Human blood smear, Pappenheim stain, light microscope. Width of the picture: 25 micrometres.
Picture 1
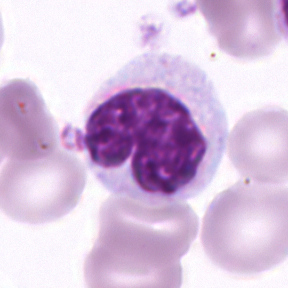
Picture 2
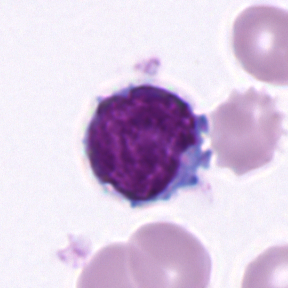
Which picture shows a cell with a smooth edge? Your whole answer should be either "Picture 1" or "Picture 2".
Picture 1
